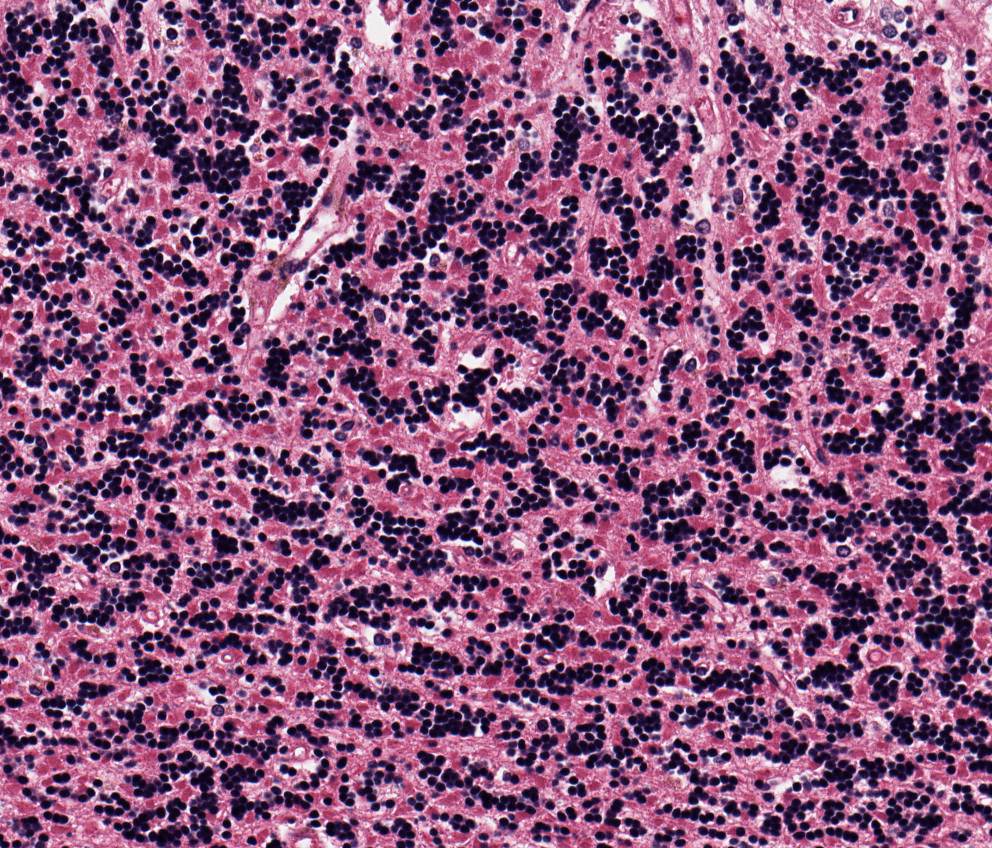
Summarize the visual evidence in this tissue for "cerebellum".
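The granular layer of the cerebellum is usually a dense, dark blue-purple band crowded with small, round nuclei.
First, what fits cerebellum: the crowded nuclei are small, round, uniform and deeply purple, with barely any visible cytoplasm. Second, what does not: rather than forming a band, they are densely packed in irregular clusters and cords across the whole field. Also seen: pink, finely fibrillar areas without nuclei lie between the clusters throughout, and a thin-walled vessel with a narrow slit-like lumen runs diagonally in the upper left.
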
